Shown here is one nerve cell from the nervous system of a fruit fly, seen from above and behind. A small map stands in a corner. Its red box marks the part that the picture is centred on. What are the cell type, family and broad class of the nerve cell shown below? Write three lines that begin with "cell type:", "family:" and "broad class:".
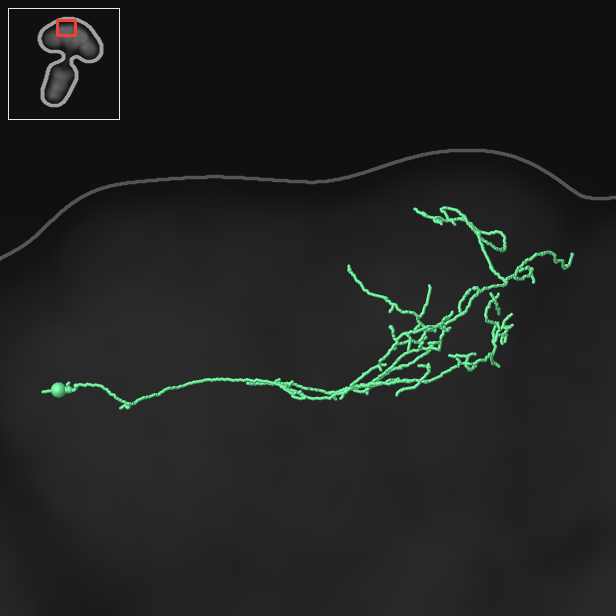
cell type: CB4091
family: hemilineage SLPpl1
broad class: central-brain intrinsic neuron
